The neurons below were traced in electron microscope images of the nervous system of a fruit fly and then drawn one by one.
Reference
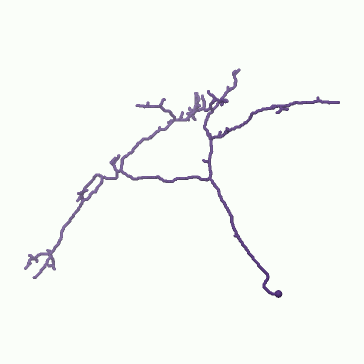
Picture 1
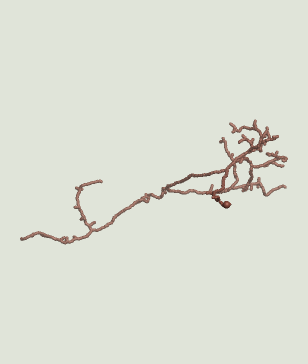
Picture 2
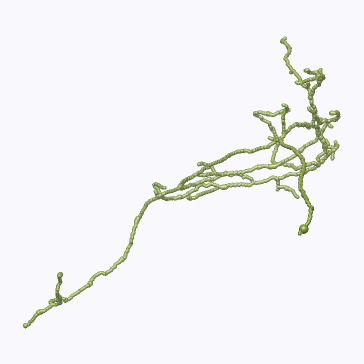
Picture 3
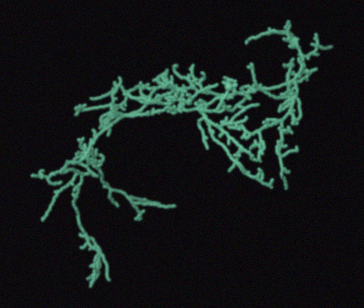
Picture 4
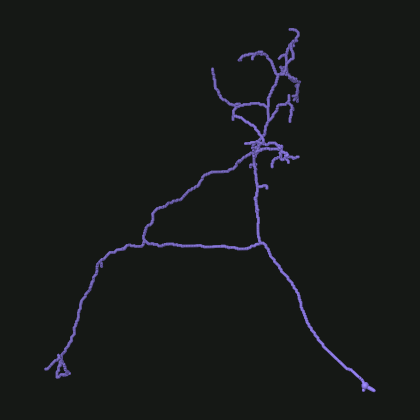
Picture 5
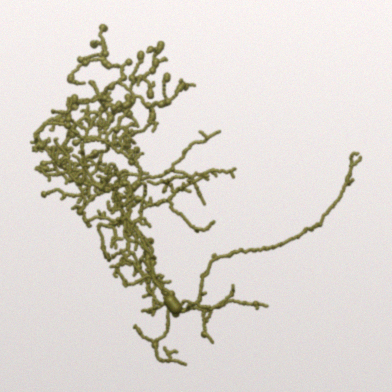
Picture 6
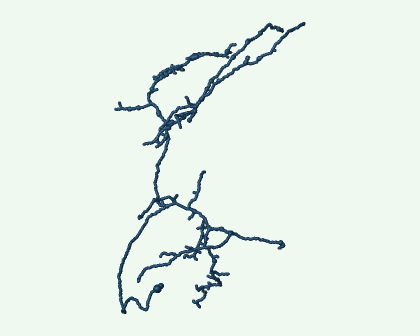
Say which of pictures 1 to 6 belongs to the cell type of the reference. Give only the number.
1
